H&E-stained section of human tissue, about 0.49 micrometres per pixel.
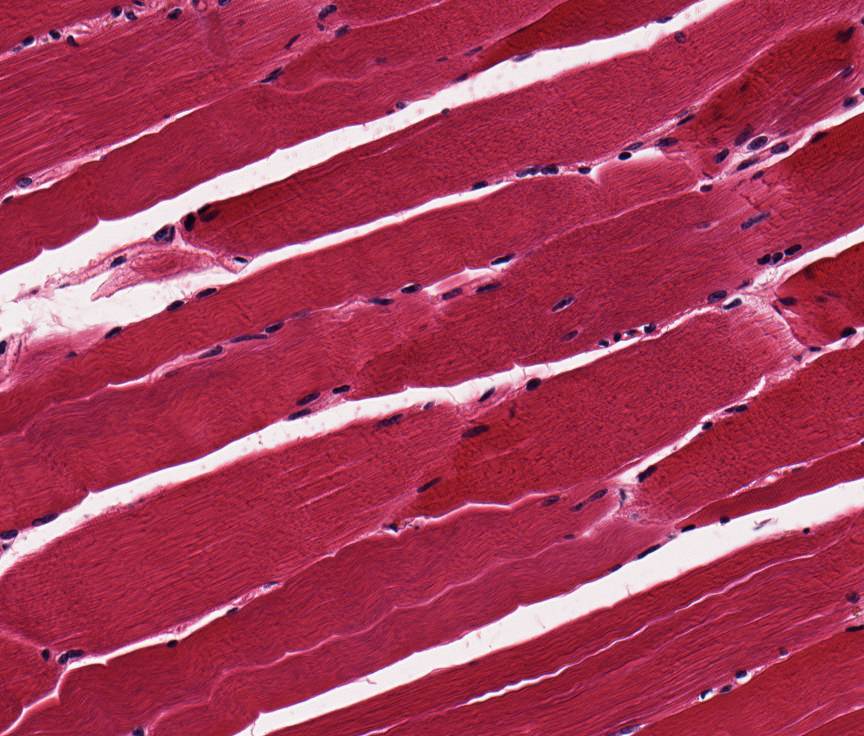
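Skeletal muscle, H&E. Fibres run diagonally from lower left to upper right. Their nuclei, dark purple, flattened and elongated along the fibres, sit at the fibre edges rather than centrally. The cytoplasm stains a deep uniform pink-red with fine lengthwise streaking.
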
